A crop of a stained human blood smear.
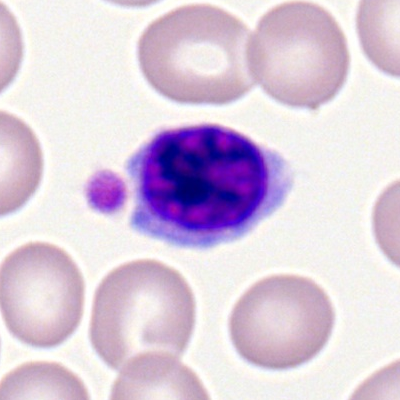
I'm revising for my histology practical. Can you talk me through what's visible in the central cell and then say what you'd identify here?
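Hmm, the outline here is irregular, tapering to points at the left and right ends. The chromatin looks dark purple, coarsely clumped into dense patches. And the cytoplasm? Only a thin rim around the nucleus, pale blue in colour. So this is a lymphocyte.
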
